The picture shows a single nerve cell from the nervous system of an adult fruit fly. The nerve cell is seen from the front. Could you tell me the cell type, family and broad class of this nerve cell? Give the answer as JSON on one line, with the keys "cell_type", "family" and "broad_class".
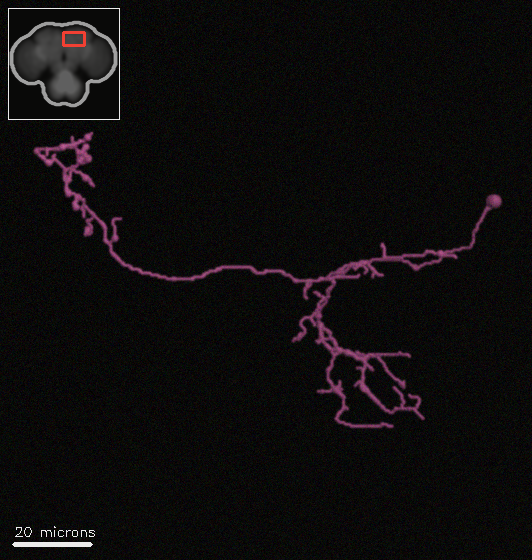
{"cell_type": "SMP280", "family": "hemilineage CLp2", "broad_class": "central-brain intrinsic neuron"}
